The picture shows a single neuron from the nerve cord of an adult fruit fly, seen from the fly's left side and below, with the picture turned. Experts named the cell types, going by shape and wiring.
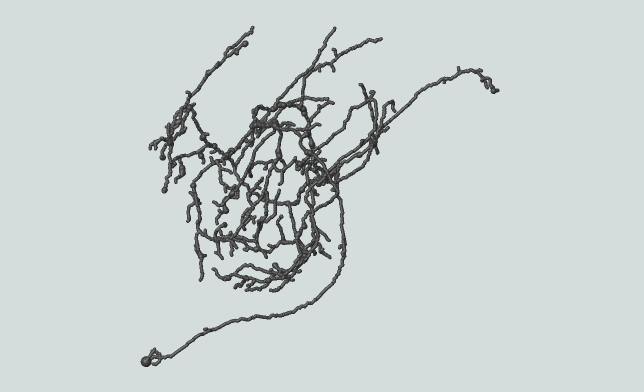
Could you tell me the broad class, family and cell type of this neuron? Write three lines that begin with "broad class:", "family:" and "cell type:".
broad class: nerve-cord intrinsic neuron
family: hemilineage 04B
cell type: IN04B076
